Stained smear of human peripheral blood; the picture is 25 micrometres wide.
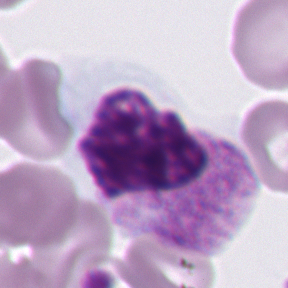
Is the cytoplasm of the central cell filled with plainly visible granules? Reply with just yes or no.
Yes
